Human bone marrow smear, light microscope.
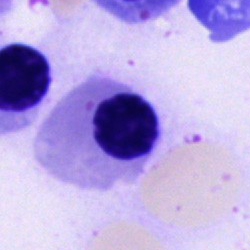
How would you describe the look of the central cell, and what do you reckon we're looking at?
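Nucleus off-centre, toward the right side of the cell. Chromatin dense, dark purple, coarsely clumped. Nucleoli not visible. Cytoplasm without granules. Cell: erythroblast.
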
